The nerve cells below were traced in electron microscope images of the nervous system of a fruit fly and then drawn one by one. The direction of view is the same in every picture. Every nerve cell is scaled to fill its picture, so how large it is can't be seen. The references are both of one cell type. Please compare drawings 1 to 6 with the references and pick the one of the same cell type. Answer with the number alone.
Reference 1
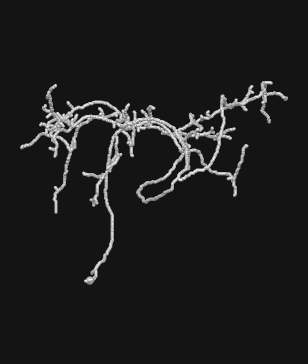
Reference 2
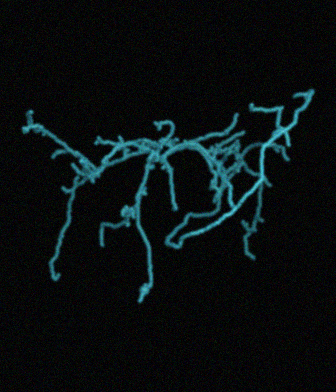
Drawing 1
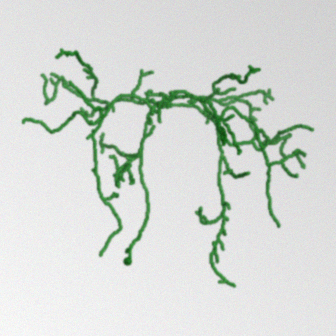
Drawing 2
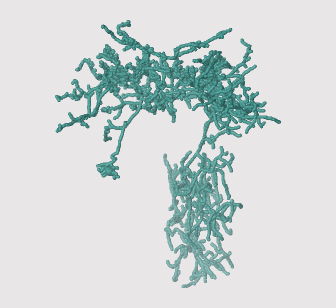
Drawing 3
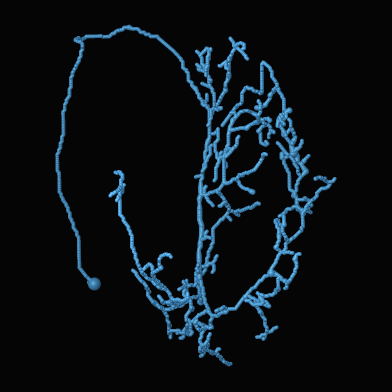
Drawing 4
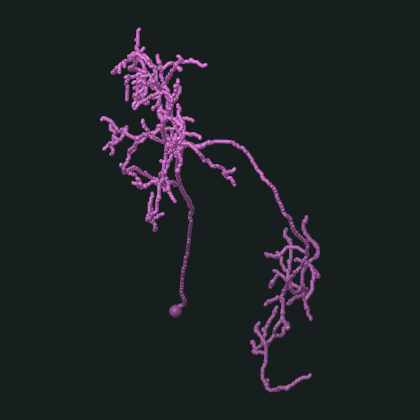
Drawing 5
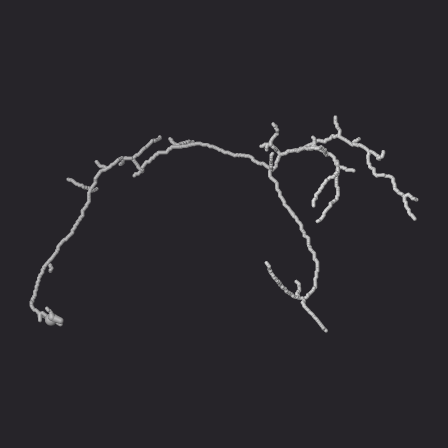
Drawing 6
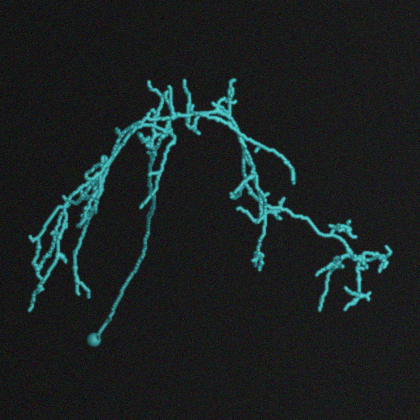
1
